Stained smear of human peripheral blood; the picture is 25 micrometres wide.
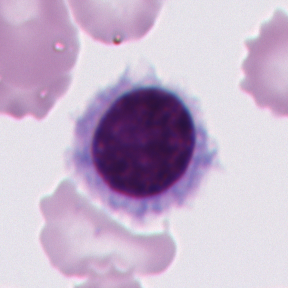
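Hairy cell at the centre of a stained peripheral blood smear. Its border is ragged, with fine hair-like projections all the way round. A moderate rim of pale greyish-blue cytoplasm surrounds the nucleus on every side. The nucleus is round in outline and measures about 9 micrometres across. Its chromatin is dense and dark purple, with faint mottling.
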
